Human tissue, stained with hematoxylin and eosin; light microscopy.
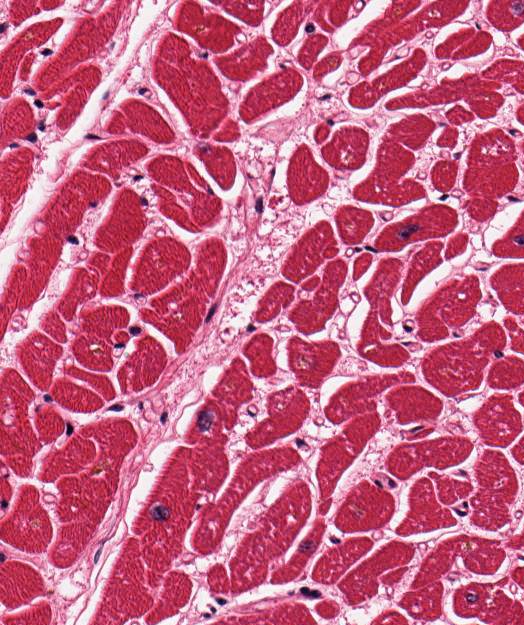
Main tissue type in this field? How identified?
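That's myocardium: the deep pink fibres branch and join their neighbours, and their nuclei sit centrally.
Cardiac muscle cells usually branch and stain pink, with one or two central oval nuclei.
Beside those nuclei, pale zones hold fine yellow-brown granules. On the left the fibres are cut lengthwise; on the right, most are cut across or obliquely. A band of loose, pale pink connective tissue runs from the top centre toward the lower left.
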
